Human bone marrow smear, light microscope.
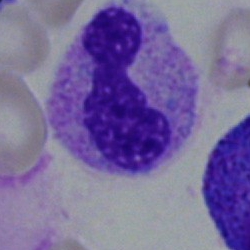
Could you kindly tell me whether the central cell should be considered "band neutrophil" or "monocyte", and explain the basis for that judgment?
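It's a band neutrophil, not a monocyte. The chromatin is dark purple and coarsely clumped.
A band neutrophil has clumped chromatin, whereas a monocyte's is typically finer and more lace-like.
Then there's the cytoplasm: plentiful, pale lilac-pink and filled with fine pinkish-purple granules.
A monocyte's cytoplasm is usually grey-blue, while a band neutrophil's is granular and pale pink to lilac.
You'll also see a narrow waist in the nucleus, separating a smaller upper part from a larger lower part.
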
